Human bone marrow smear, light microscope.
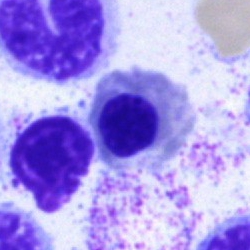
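Erythroblast, centre of field. The nucleus is off-centre, displaced toward the left side of the cell, and its chromatin is dense and dark purple. Pale grey-blue cytoplasm forms a broad rim, widest on the right side of the nucleus.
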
